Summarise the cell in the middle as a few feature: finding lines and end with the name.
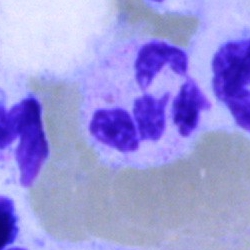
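Nucleus: several separate lobes
Chromatin: dense, dark purple
Cytoplasm: pale, faint lilac tint
Granules: fine, pinkish-violet, scattered through cytoplasm
Name: segmented neutrophil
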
